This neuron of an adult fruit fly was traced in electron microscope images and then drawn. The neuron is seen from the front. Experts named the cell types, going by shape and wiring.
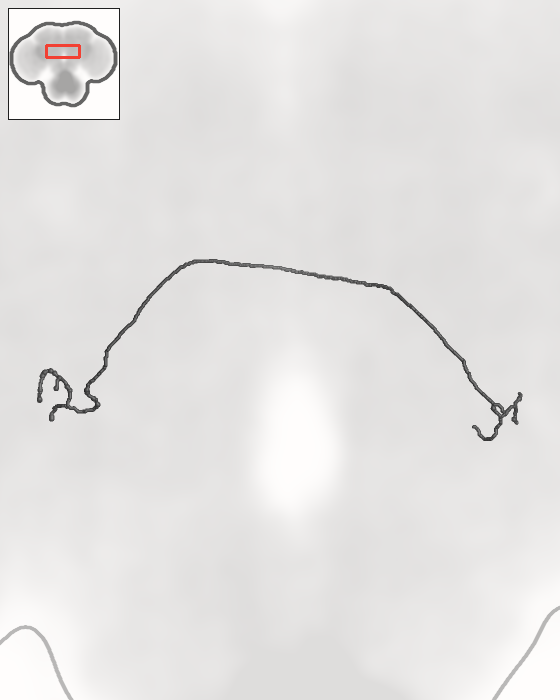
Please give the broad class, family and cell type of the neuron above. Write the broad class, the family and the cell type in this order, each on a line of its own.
sensory neuron entering the brain
class olfactory
ORN_VA1v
